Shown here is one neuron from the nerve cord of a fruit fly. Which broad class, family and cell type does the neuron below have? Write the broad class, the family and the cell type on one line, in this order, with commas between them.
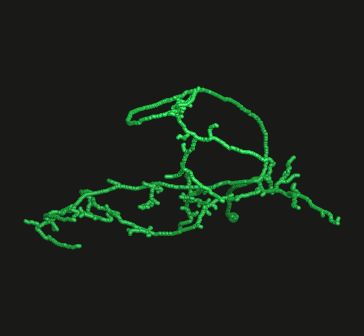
nerve-cord intrinsic neuron, hemilineage 01A, IN01A070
